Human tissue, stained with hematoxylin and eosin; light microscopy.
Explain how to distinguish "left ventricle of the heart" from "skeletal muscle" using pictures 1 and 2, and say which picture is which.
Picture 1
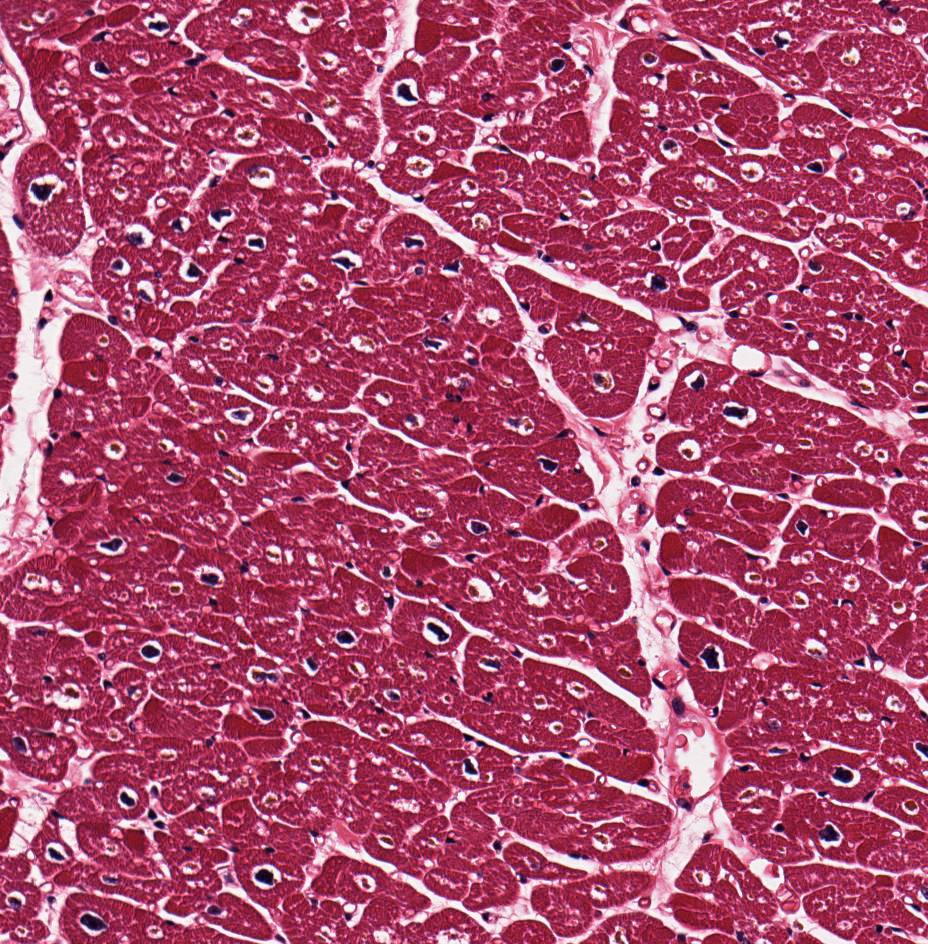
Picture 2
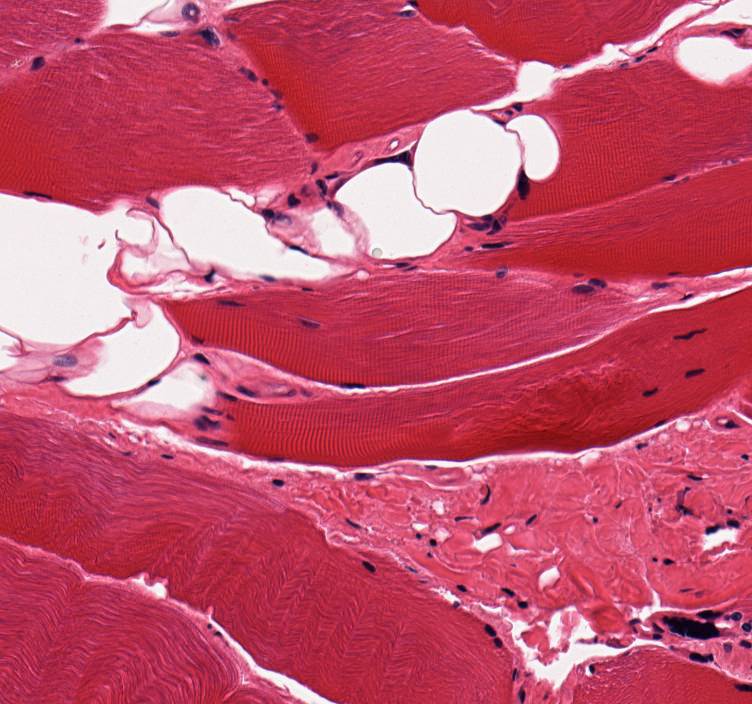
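Let's take them in turn: picture 1 is left ventricle of the heart, and picture 2 is skeletal muscle. In the left ventricle of the heart, nearly every muscle fibre is cut across, so you see rounded and polygonal profiles packed into groups. Look at the nuclei: they are central, and many sit in a pale clear halo inside the fibre. The cytoplasm is deep red and stippled by bundles of myofibrils, and small thin-walled vessels run in the septa between the groups. Now the skeletal muscle: here fine cross-striations run across the fibres, and the cytoplasm is deep red as well. Its nuclei are flattened, dark and elongated, and they lie at the edges of the fibres.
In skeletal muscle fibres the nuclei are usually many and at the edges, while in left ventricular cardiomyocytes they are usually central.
In the lower right of the skeletal muscle field, loose pink connective tissue holds scattered small dark nuclei.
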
